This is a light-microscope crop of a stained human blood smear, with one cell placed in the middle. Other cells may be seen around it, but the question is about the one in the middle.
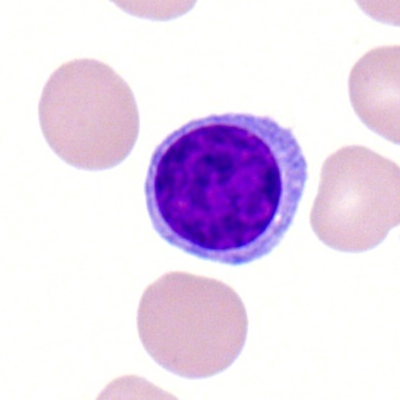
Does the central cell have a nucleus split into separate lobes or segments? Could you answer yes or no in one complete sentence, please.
No, in this cell the nucleus is one undivided round, oval or kidney-shaped compact mass.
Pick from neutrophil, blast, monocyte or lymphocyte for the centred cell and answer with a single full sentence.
At the middle of the frame sits a lymphocyte.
